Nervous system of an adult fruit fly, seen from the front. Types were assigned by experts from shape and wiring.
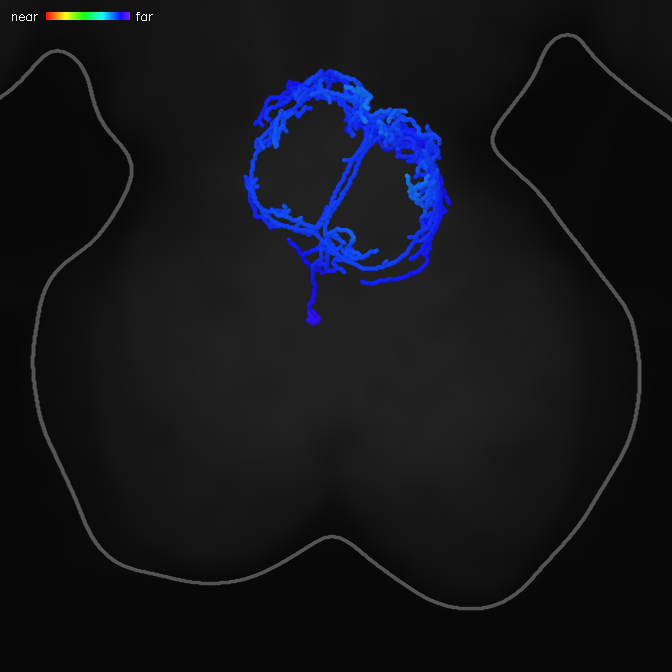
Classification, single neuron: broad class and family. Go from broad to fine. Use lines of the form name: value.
broad class: nerve-cord intrinsic neuron
family: hemilineage 00A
